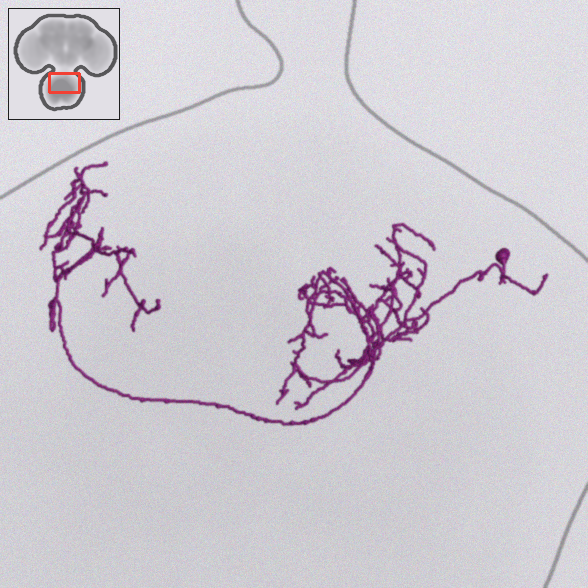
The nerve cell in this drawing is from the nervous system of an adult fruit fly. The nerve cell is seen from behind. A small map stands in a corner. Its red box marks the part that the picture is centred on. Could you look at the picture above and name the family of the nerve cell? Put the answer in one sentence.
The family is hemilineage 19B.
